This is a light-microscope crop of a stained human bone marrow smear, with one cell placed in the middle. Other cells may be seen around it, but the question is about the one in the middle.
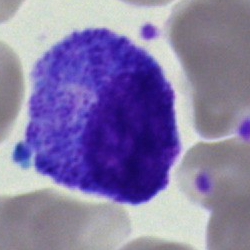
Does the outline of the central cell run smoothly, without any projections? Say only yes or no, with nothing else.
No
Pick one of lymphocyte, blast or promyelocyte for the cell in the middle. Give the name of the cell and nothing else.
promyelocyte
